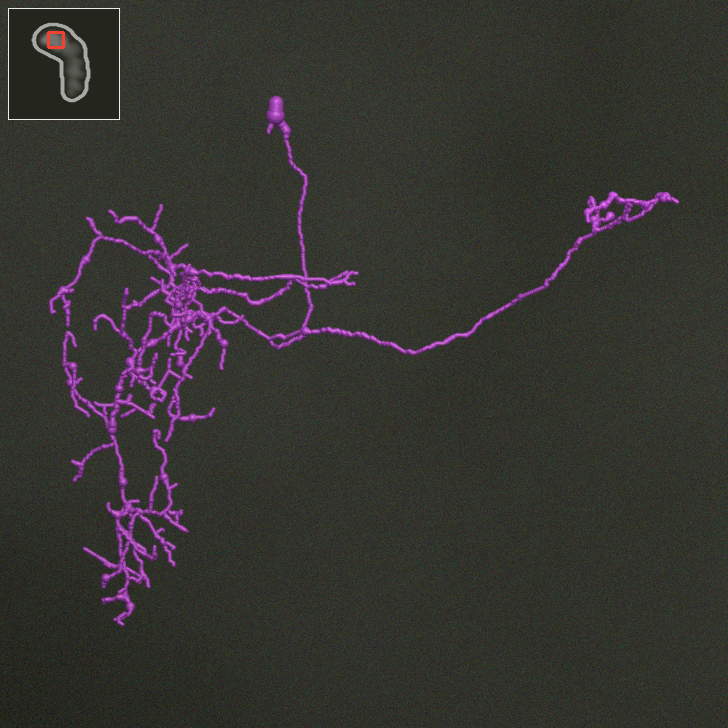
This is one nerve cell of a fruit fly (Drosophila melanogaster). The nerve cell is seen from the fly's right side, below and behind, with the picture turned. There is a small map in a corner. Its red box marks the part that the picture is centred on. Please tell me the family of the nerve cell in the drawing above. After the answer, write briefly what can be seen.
Its family is hemilineage CREa2_ventral. This is a central-brain intrinsic neuron. Its cell body lies at the top of the picture. Dozens of branch ends can be seen.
